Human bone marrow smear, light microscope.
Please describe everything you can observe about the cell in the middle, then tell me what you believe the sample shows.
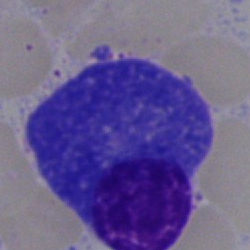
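Most of the cell is abundant, deep blue cytoplasm, sprinkled with many small pale spots. The chromatin is dark purple and coarsely clumped, with paler streaks running between the clumps. There's also a small dark purple blob on the top edge. It's a plasma cell.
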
